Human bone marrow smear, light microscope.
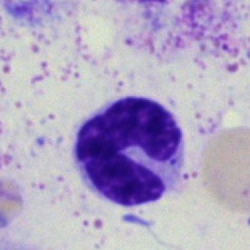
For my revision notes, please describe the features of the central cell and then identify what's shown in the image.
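Bent into a horseshoe, the nucleus opens to the right. It is one continuous curved band, not split into separate lobes. The chromatin is dark purple and coarsely clumped. Pale lilac cytoplasm is seen mainly within the notch of the nucleus. The cell is a band neutrophil.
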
